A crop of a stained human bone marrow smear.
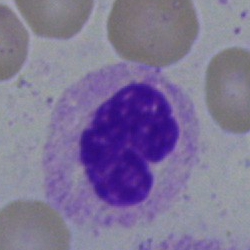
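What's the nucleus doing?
It's indented, a notch on its lower right side giving it a lobed shape.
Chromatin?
Dense, dark purple, a few small paler spots.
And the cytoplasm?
A wide pale lilac rim on all sides of the nucleus, holding fine, faint lilac granules.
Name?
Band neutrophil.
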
